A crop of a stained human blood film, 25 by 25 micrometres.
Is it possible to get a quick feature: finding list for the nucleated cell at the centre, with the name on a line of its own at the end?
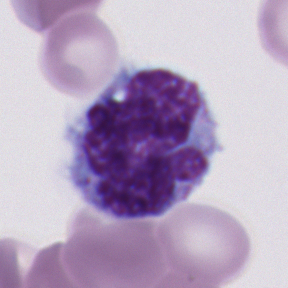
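Chromatin: dark purple, coarsely clumped, paler gaps between the clumps.
Nucleoli: none visible.
Granules: no orange-red ones in the cytoplasm.
Nuclear edge: small clear white spot at the upper left.
Name: monocyte.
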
